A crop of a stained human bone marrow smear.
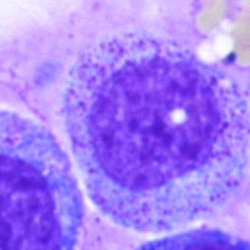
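Myelocyte. Chromatin finely stippled with a few darker patches, not coarsely clumped. A moderate rim of pale blue cytoplasm surrounds the nucleus on all sides and holds many fine purple granules. A small bright white round spot lies within the nucleus, right of centre.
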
